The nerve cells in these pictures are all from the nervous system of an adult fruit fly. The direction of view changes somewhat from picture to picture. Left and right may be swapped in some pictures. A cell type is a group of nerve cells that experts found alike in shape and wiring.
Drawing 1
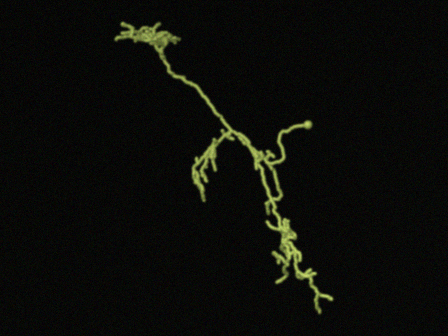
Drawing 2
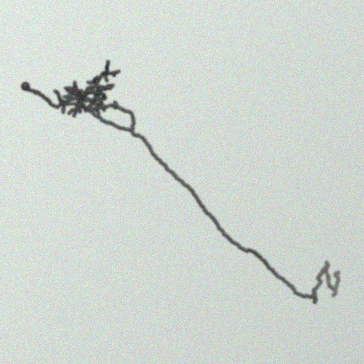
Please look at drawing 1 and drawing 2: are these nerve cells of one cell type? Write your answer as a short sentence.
They are of different cell types.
